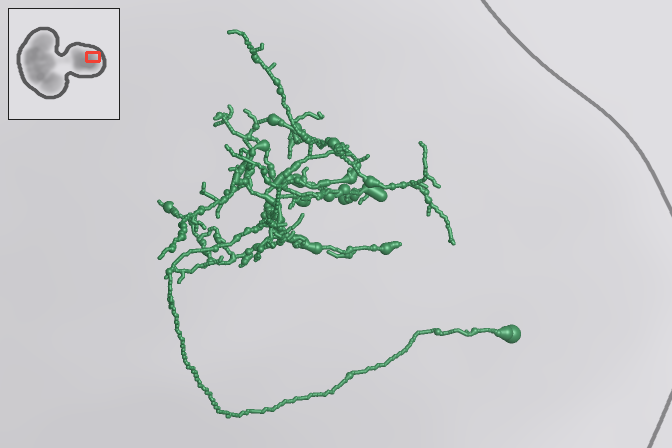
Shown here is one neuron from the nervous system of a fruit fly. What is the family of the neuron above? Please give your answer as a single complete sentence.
The neuron is a member of the hemilineage 21A family.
